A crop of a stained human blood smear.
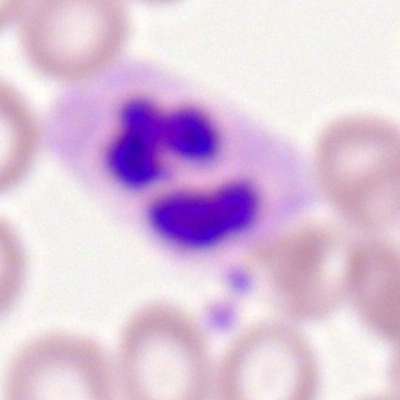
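Segmented neutrophil. The outline is an elongated oval, its long axis running from upper left to lower right. The nucleus is divided into several separate lobes; the lowest is a curved, sausage-like piece below the rest. The cytoplasm contains no coarse dark or orange granules.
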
